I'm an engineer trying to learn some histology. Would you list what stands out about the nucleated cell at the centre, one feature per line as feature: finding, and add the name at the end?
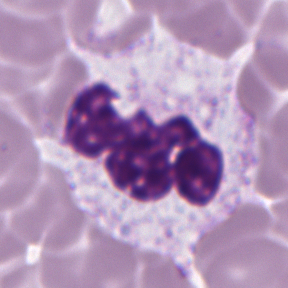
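Lobes: nuclear lobes in a row, running left to right
Chromatin: dark purple, coarsely clumped
Cytoplasm: abundant and very pale
Granules: fine, violet, scattered throughout
Name: a segmented neutrophil, then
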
